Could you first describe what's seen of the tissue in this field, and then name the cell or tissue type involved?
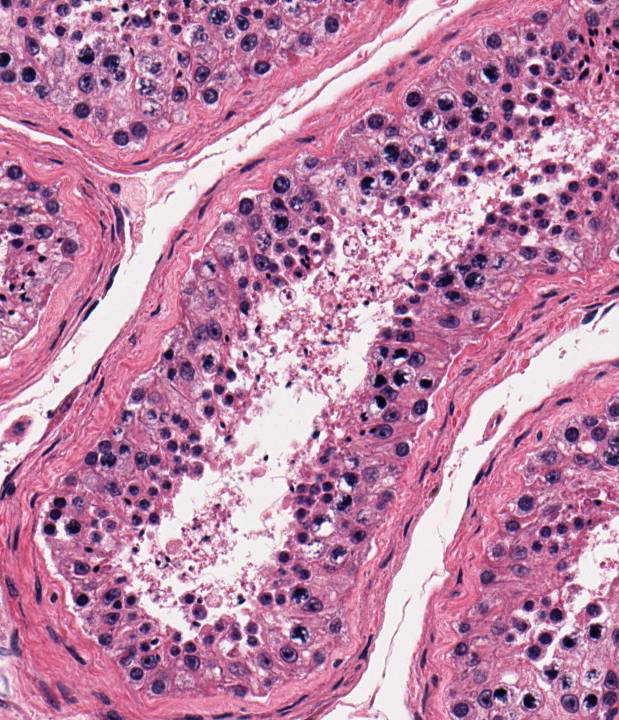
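Lining: each tubule has a thick, many-layered epithelium of crowded round-nucleated cells. Middle layers: many large round nuclei with coarse, clumped dark chromatin. Lumen of the main tubule: loose, pale pink granular debris and scattered detached cells. Between tubules: no fat cells. This tissue is testis.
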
